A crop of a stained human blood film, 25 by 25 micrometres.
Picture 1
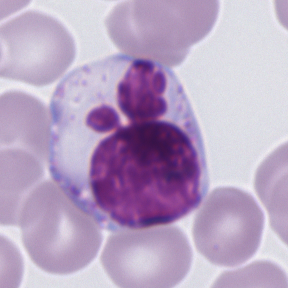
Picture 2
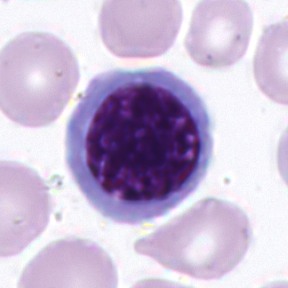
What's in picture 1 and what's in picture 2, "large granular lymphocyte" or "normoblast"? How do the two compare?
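Identification: picture 1 is the large granular lymphocyte, picture 2 the normoblast. Outline and cytoplasm: the large granular lymphocyte has a smooth, roughly oval outline and pale greyish-blue cytoplasm, most abundant on its upper left, whereas the normoblast's cytoplasm is a narrow rim around the whole nucleus.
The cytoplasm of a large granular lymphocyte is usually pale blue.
Granules: fine pinkish-purple granules lie sparsely scattered in the large granular lymphocyte, but none appear in the normoblast. Vacuoles: neither cell contains any. Nucleus: in the normoblast it is round and about 10 micrometres across, with coarse chromatin clumped into dark patches and no nucleoli visible.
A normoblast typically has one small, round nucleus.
Surroundings: red cells press against the large granular lymphocyte at its top and bottom edges, while a teardrop-shaped red cell lies below and to the right of the normoblast.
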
